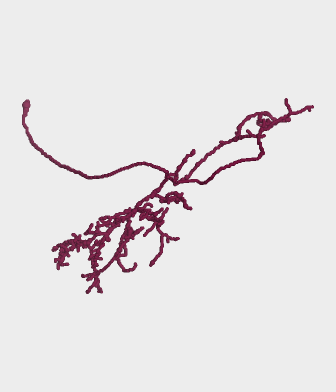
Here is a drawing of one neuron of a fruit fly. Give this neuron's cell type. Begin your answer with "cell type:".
cell type: PLP115_b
